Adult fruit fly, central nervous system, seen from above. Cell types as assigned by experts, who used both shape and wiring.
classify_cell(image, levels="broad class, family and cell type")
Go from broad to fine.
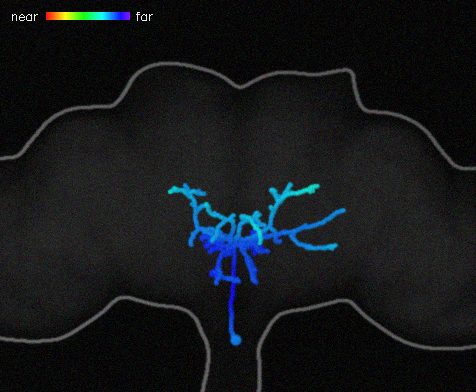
central-brain intrinsic neuron; hemilineage LB0; GNG348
